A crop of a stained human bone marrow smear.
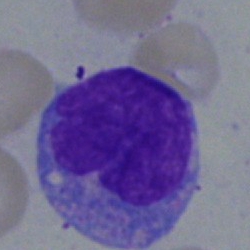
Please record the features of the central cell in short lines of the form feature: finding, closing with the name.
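Chromatin: fine, lacy, paler patches, no coarse dark blocks
Nucleus: folded, deep notch from lower edge
Granules: fine, faint pinkish-violet, scattered in cytoplasm
Vacuole: single, small, clear, lower left beside nucleus
Name: monocyte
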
